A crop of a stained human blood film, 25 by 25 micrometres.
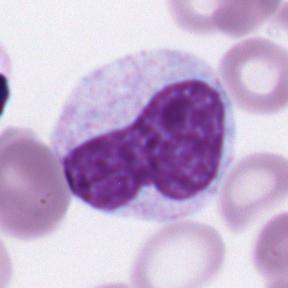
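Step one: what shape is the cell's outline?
Roughly round, with a smooth edge.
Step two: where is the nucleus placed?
In the lower part of the cell, leaving a wider band of cytoplasm above it; it measures about 15 by 9 micrometres.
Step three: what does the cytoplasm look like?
Pale grey-blue, with fine, dust-like pinkish-purple granules scattered through it.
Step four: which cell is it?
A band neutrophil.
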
